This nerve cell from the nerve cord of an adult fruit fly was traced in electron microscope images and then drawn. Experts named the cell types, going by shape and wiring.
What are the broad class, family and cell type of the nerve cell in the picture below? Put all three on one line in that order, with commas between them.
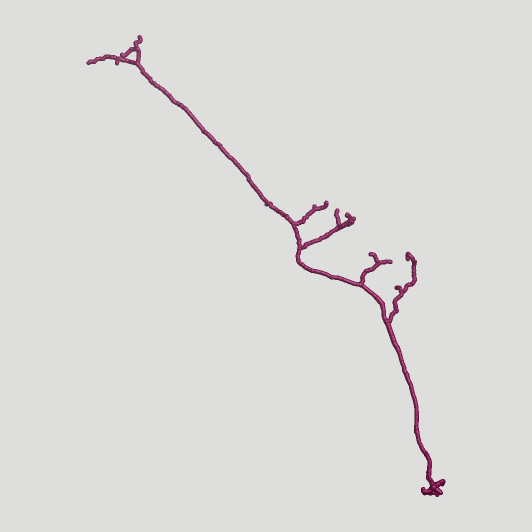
sensory neuron entering the nerve cord, class mechanosensory proprioceptive, SNpp18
